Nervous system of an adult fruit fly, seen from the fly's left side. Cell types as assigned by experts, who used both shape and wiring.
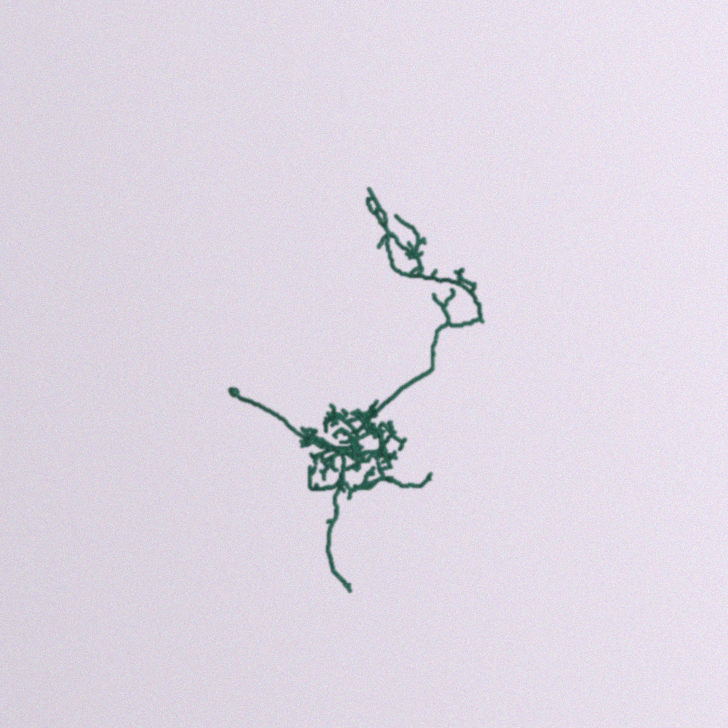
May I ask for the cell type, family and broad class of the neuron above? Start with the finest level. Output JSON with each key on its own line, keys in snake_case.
{
 "cell_type": "VES032",
 "family": "hemilineage VESa2",
 "broad_class": "central-brain intrinsic neuron"
}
